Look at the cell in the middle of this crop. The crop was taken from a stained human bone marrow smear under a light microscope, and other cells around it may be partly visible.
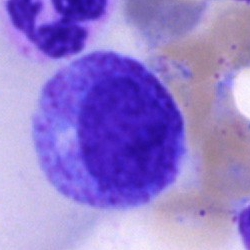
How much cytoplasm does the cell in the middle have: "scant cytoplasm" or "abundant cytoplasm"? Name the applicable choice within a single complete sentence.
The cytoplasm forms a broad area around the nucleus.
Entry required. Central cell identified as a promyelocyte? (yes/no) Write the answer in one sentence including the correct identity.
Yes, in this crop the cell in the middle is a promyelocyte.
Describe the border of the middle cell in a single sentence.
Worth noting that the cell border is smooth and lacks projections.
